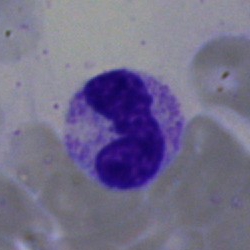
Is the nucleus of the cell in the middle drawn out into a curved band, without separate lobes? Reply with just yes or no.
Yes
